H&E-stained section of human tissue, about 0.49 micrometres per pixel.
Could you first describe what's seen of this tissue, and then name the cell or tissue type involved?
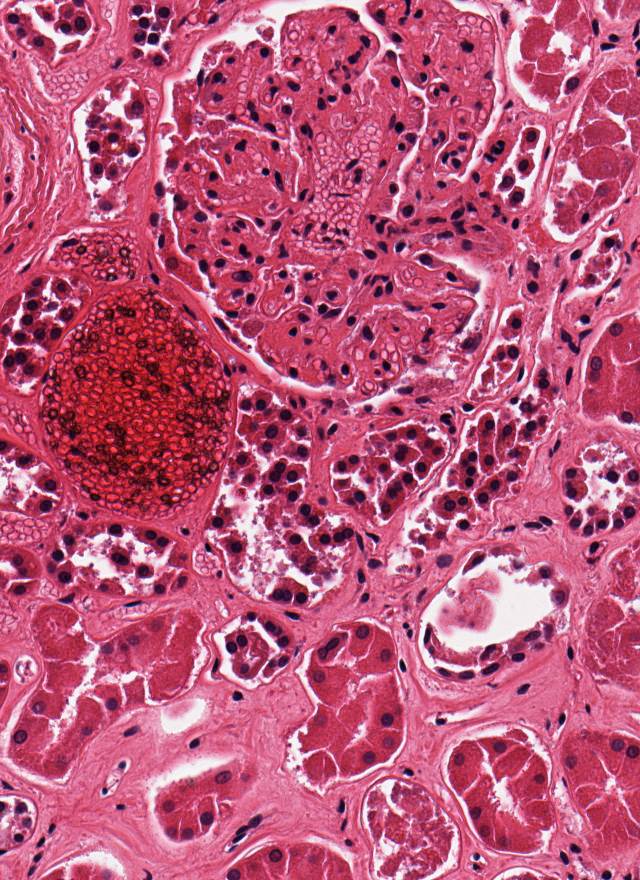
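A large lobulated glomerular tuft sits in the upper centre, with a thin clear space separating it from its capsule. In the lower half, the tubules are lined by cells with abundant, deeply eosinophilic cytoplasm and round nuclei. Between tubules I see pale pink fibrous stroma with scattered thin spindle-shaped nuclei, and no fat cells anywhere. So: renal cortex.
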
